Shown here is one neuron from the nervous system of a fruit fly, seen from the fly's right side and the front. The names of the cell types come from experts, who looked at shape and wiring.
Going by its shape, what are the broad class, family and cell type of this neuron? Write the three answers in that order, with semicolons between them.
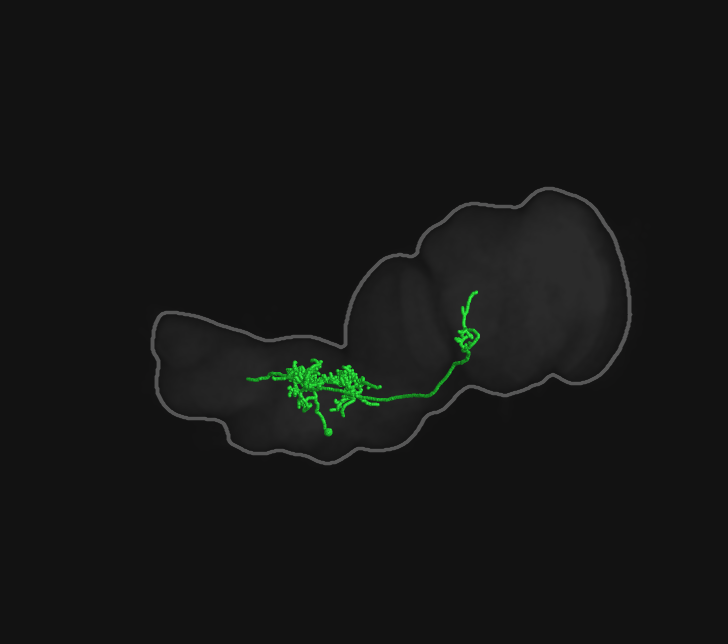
ascending neuron; hemilineage 07B; AN07B025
